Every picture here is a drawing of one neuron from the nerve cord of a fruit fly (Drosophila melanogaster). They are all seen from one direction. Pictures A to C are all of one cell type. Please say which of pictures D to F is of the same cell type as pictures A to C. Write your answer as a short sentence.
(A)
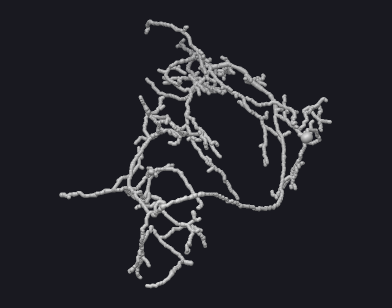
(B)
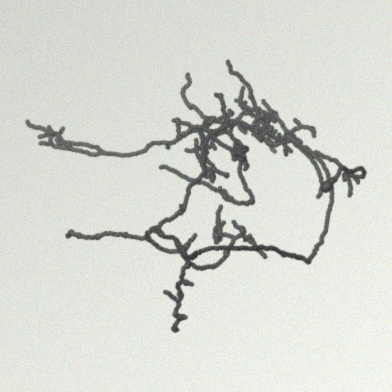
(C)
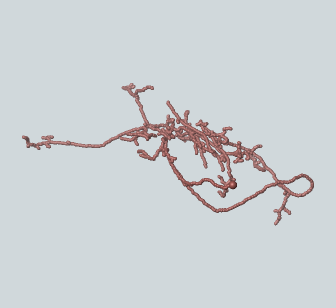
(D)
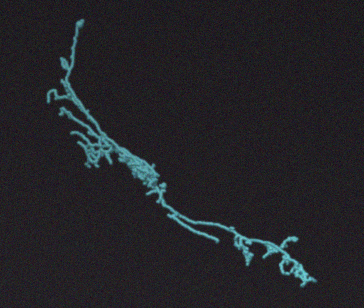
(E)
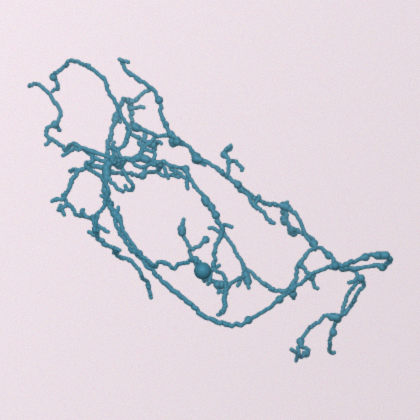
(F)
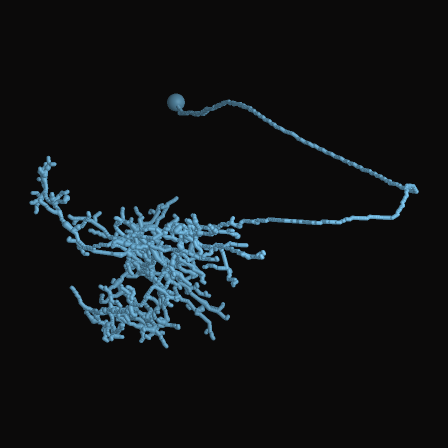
Picture E shows a neuron of the same cell type.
